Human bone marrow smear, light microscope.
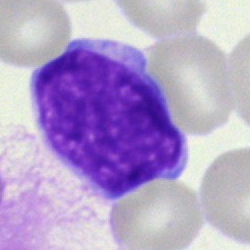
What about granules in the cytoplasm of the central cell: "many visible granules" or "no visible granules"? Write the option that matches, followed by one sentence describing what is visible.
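No visible granules. The cytoplasm shows no granules.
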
